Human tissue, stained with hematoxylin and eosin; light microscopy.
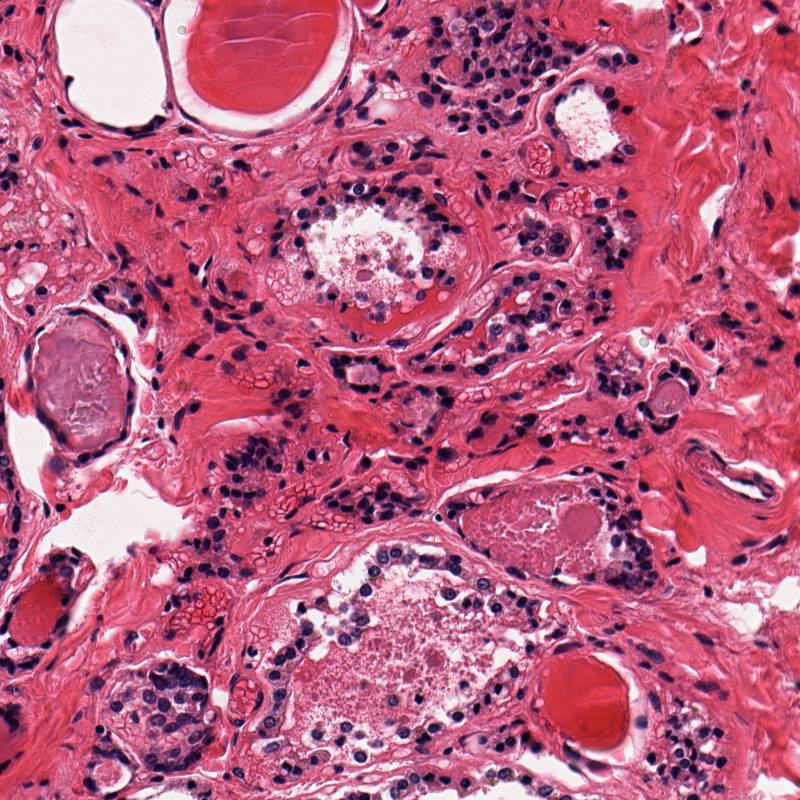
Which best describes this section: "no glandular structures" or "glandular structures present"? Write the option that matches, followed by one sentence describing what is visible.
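Glandular structures present. Small rounded epithelial units lie scattered through dense pink fibrous stroma across the whole field.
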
